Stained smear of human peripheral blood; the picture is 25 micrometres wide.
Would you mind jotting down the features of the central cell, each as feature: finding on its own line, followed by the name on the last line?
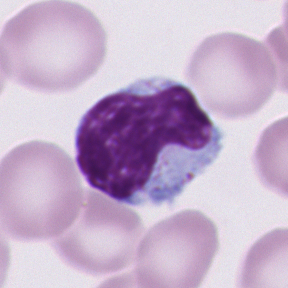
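Nucleus shape: bean-like, notched on the lower right side
Chromatin: dark purple, with small paler streaks
Cytoplasm: pale grey-blue
Cytoplasmic dots: a few fine reddish ones at the lower right
Cell size: about 13 by 11 micrometres
Nuclear share: about 70% of the cell's area
Name: typical lymphocyte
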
